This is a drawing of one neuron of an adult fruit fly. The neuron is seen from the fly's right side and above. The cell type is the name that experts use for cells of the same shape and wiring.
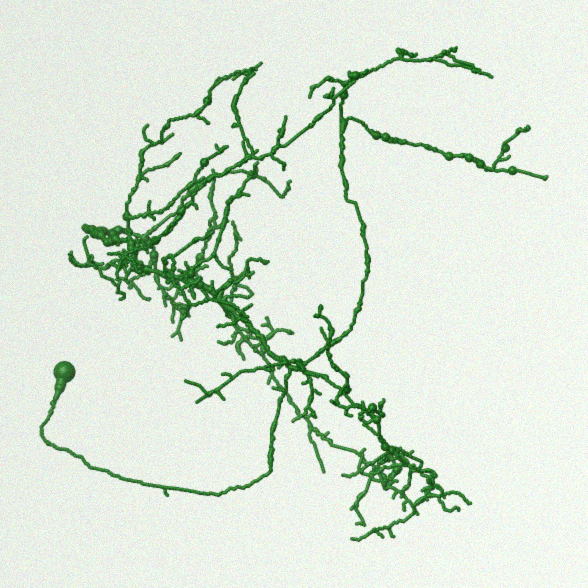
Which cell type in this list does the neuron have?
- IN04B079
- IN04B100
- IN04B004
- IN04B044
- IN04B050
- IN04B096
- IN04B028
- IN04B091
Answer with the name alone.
IN04B096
